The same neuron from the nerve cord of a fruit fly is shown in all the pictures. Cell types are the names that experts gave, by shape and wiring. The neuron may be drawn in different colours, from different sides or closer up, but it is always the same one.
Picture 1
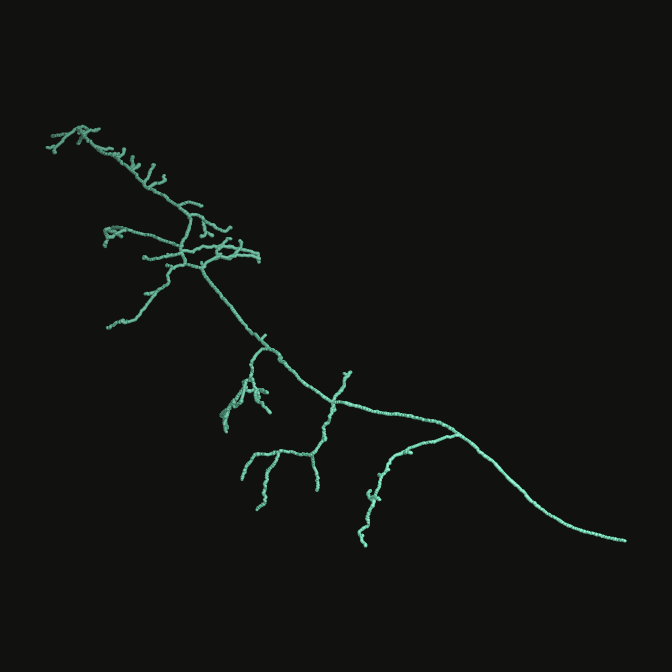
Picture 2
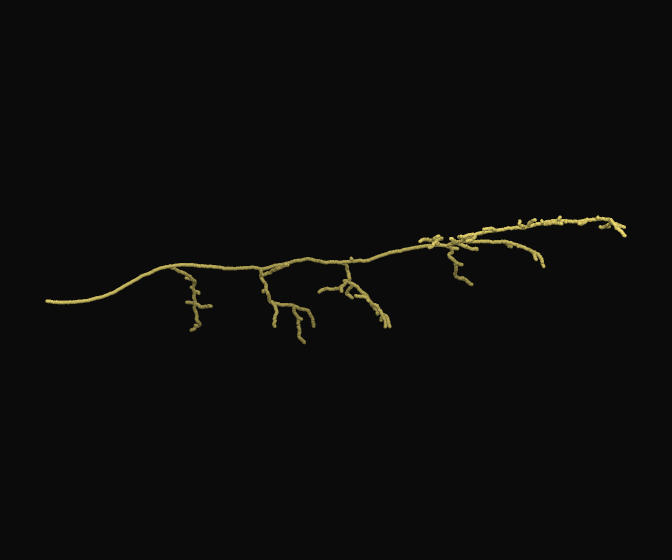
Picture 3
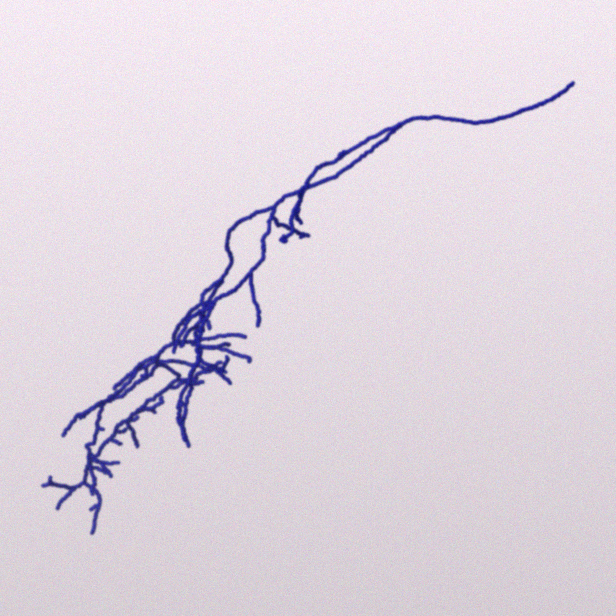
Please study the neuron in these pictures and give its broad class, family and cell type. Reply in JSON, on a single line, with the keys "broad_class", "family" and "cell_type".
{"broad_class": "descending neuron", "family": "hemilineage LB19", "cell_type": "DNg50"}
